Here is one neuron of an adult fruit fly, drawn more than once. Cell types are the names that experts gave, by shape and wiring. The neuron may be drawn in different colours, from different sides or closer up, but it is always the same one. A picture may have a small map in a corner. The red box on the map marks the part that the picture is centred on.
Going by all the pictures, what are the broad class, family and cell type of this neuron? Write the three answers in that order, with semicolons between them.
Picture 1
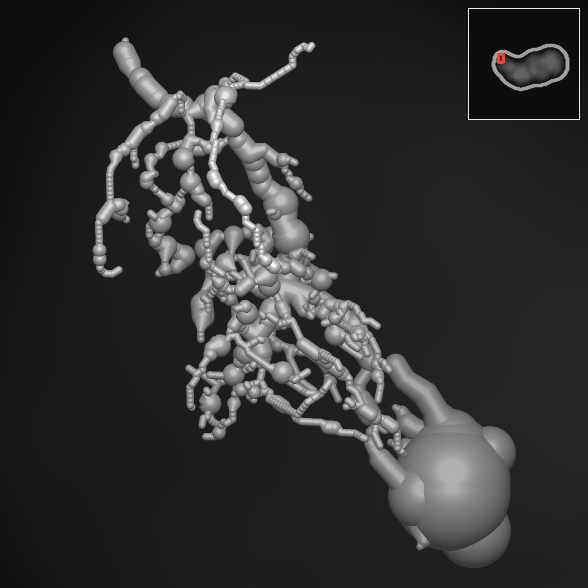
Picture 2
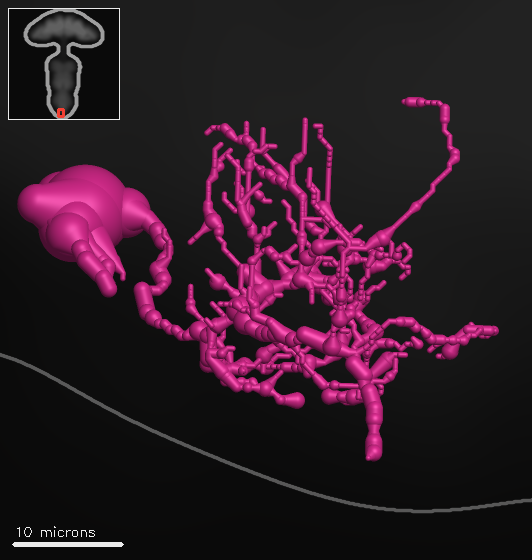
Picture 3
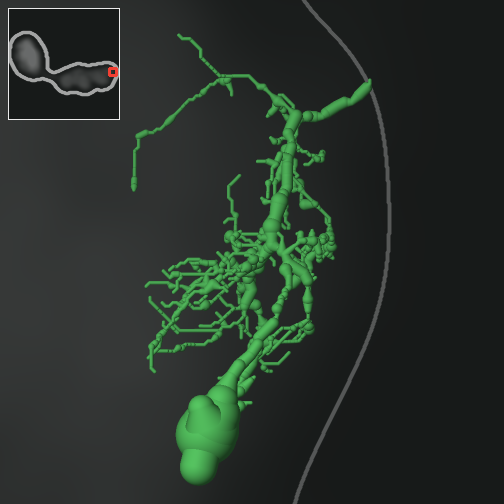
motor neuron of the nerve cord; MNad; MNad12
